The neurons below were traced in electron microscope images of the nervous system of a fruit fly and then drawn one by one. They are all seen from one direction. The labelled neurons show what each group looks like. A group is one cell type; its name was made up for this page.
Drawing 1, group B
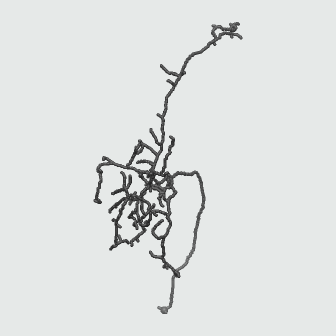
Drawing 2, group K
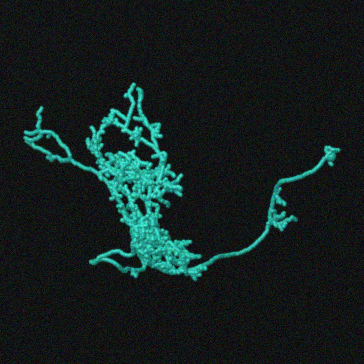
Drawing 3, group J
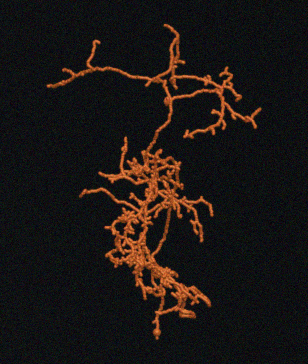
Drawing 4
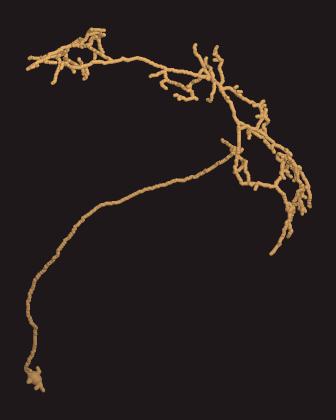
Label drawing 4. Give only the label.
group B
